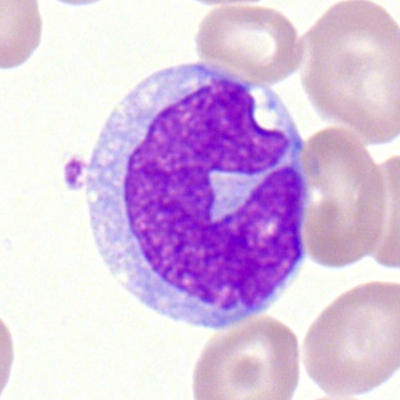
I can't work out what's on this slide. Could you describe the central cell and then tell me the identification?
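Notice how deeply the nucleus is indented by a wedge-shaped cleft that opens toward the right. The cytoplasm around it is pale grey-blue, and its rim is widest on the left side of the cell. There are only fine, faint pinkish granules in it, nothing large or coarse. That one's a monocyte.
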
